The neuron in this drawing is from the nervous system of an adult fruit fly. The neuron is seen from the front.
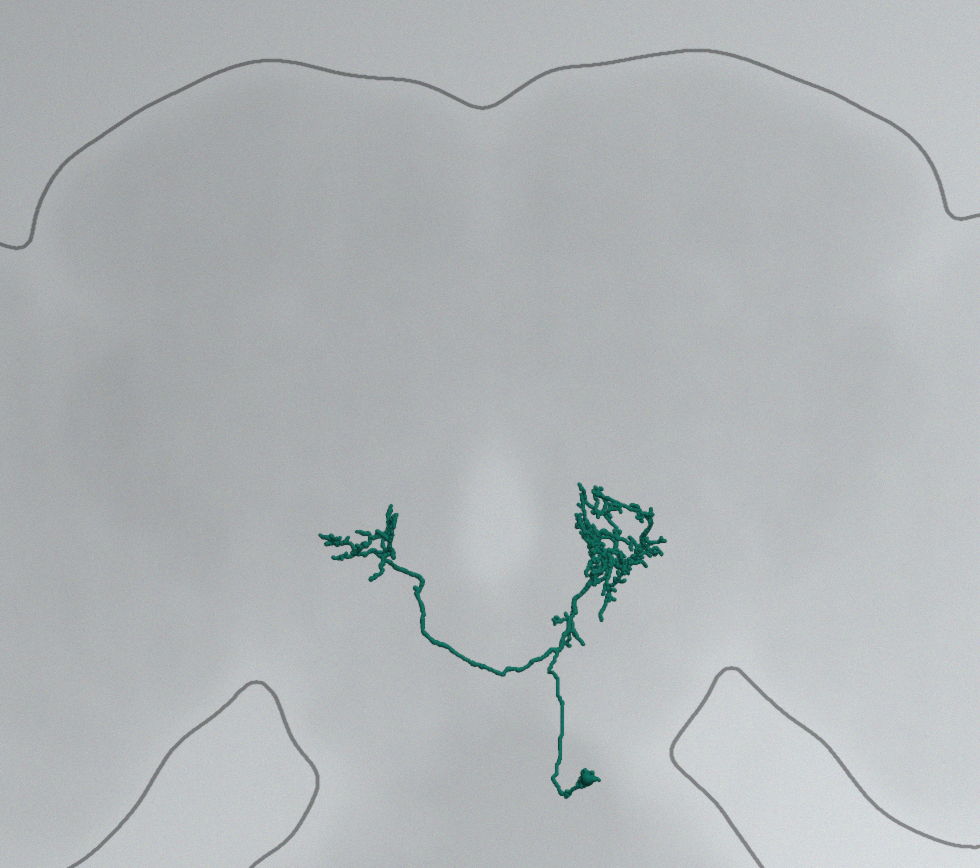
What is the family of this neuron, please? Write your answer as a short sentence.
The family is hemilineage MX3.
